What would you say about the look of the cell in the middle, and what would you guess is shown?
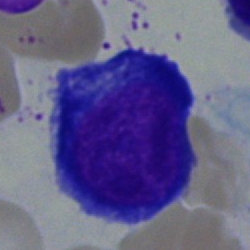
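Most of the cell is occupied by the nucleus, with only a narrow rim of cytoplasm around it. The chromatin is finely textured and purple, lacking coarse dark clumps. The scant cytoplasm is deep blue. Small fuzzy projections stick out from the upper left edge. It is a proerythroblast.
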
